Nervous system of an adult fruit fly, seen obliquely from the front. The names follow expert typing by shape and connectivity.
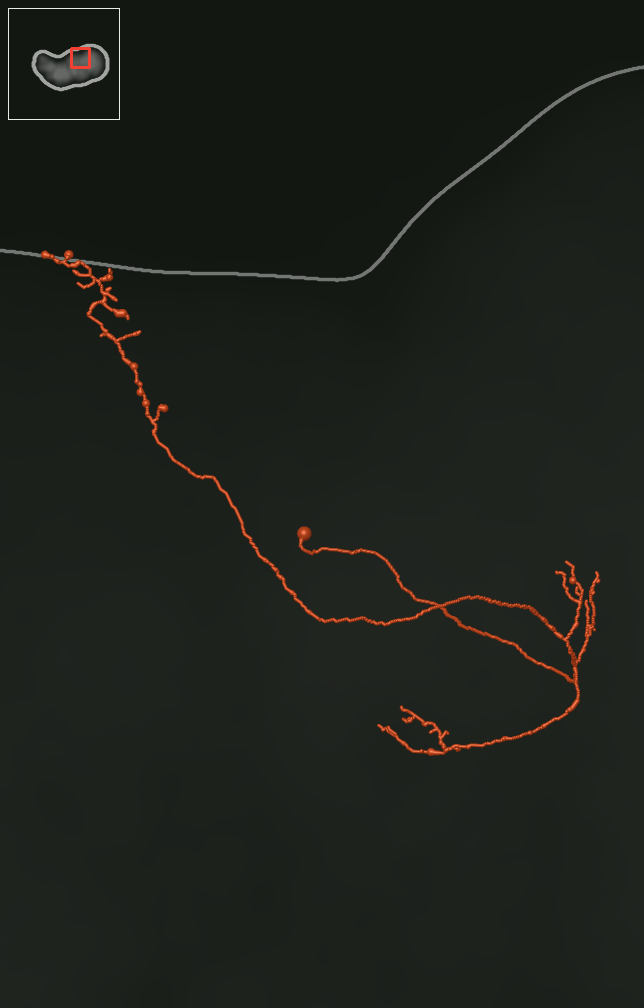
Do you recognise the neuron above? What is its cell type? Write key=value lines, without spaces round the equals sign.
cell_type=FS4A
